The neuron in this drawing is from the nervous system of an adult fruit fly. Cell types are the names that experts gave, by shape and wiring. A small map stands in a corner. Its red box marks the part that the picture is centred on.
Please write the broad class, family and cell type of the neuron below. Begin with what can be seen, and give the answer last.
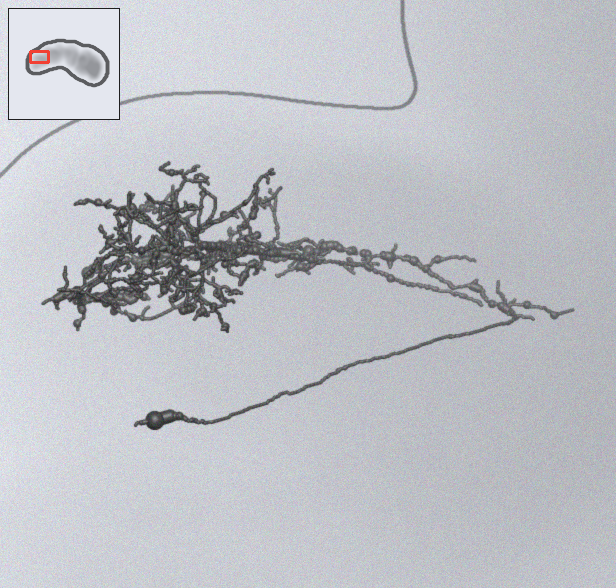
Its cell body lies at the lower left of the picture. The picture shows dozens of branch ends. This is a nerve-cord intrinsic neuron. The family is hemilineage 12B. Its cell type is IN12B022.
